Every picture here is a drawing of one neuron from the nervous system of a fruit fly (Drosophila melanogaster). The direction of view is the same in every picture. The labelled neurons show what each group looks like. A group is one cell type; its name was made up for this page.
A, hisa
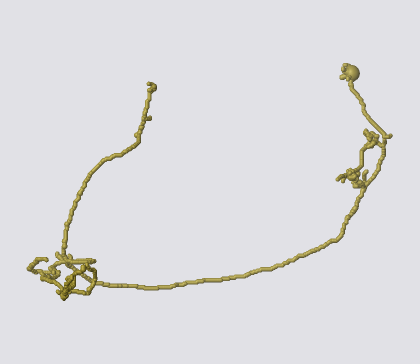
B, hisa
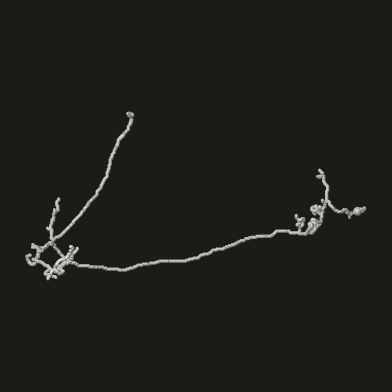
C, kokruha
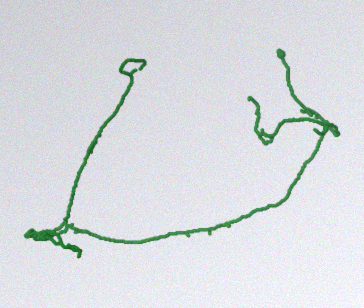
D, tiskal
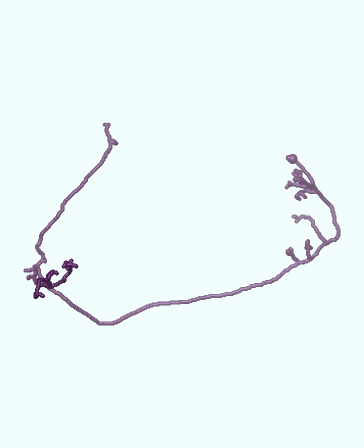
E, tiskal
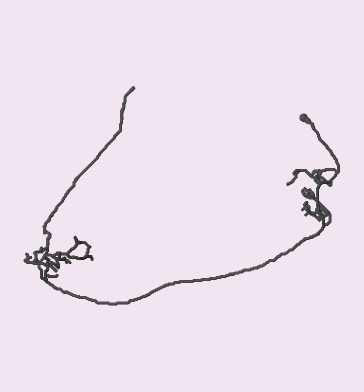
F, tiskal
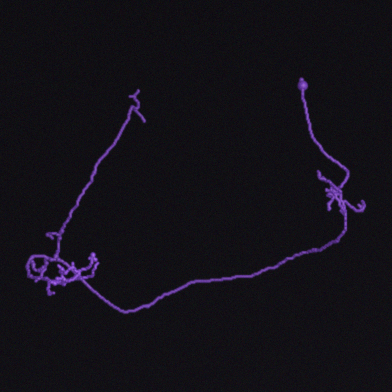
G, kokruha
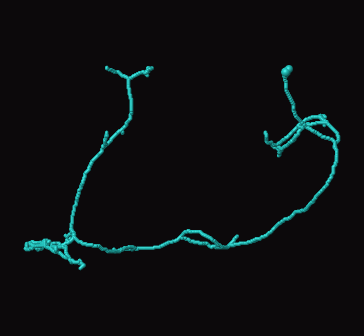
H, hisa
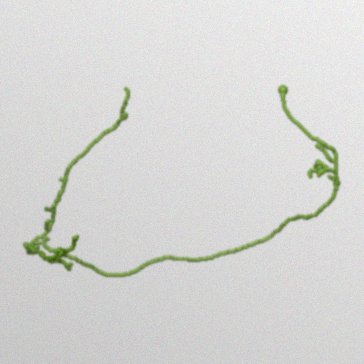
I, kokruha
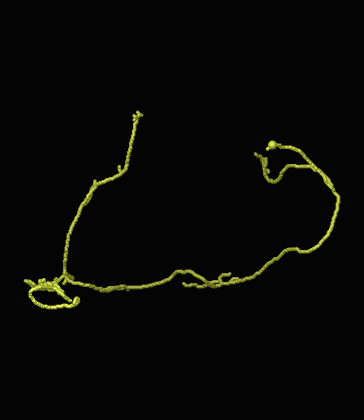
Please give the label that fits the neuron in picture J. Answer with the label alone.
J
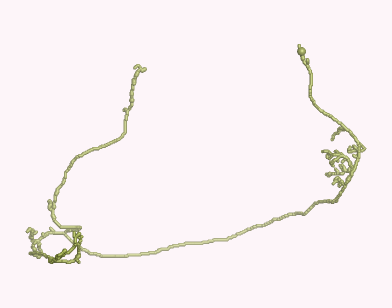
hisa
